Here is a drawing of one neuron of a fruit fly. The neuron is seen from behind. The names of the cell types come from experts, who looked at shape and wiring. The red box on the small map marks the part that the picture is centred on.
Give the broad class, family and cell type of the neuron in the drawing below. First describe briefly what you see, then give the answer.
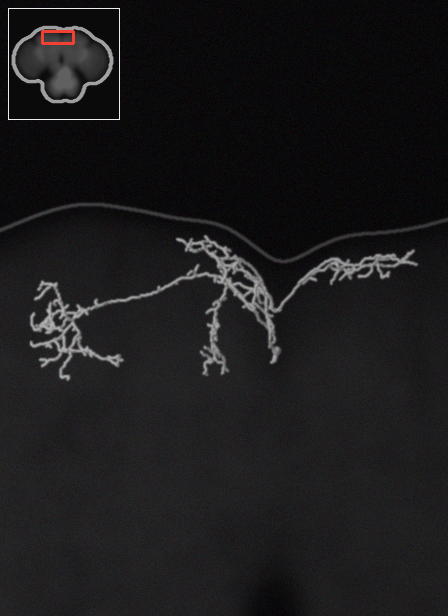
Dozens of branch ends can be seen. In this view it is more than twice as wide as it is tall. Its broad class is central-brain intrinsic neuron. The family is hemilineage SMPad1. It is of cell type SMP107.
